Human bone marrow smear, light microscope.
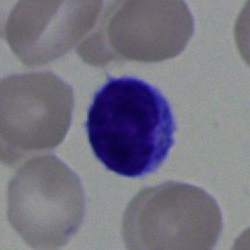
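Lymphocyte, the central cell in this stained human bone marrow smear, with a nucleus filling almost all of it. Its chromatin is dense and dark purple, and no nucleoli show. Paler blue cytoplasm appears only as a thin rim, mostly along the right edge.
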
